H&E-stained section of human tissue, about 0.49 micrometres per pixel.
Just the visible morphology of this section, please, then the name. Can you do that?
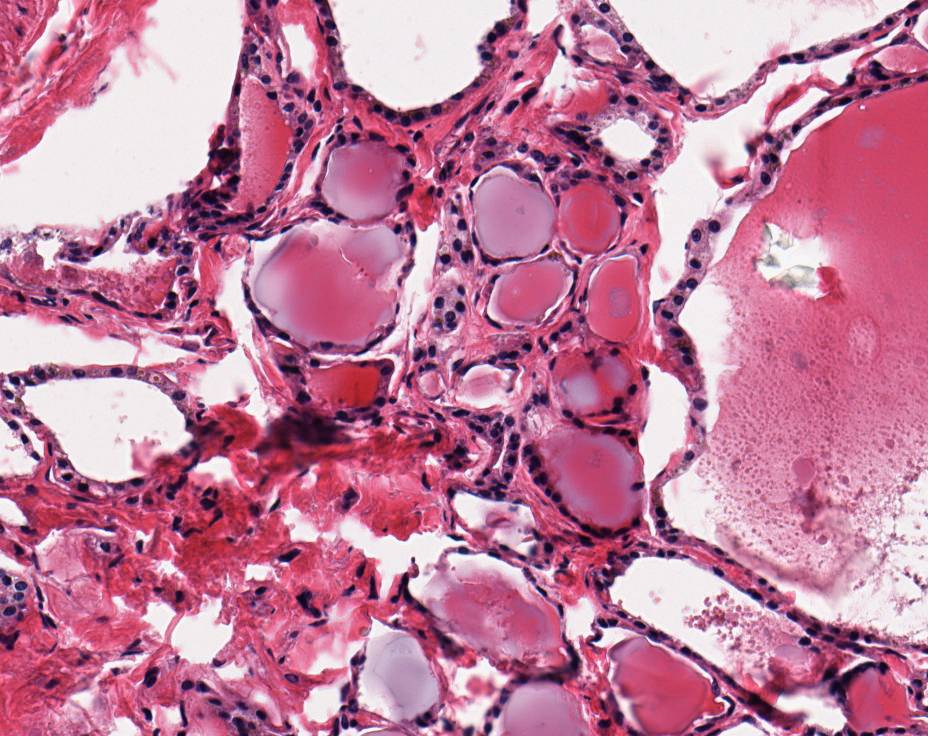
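Each follicle has a single lining layer of flattened to low cuboidal epithelial cells, with small, dark, round to oval nuclei evenly spaced. Small central follicles hold homogeneous pink colloid; the large right-edge follicle's colloid turns finely bubbly and vacuolated toward its lower left. So, thyroid.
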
